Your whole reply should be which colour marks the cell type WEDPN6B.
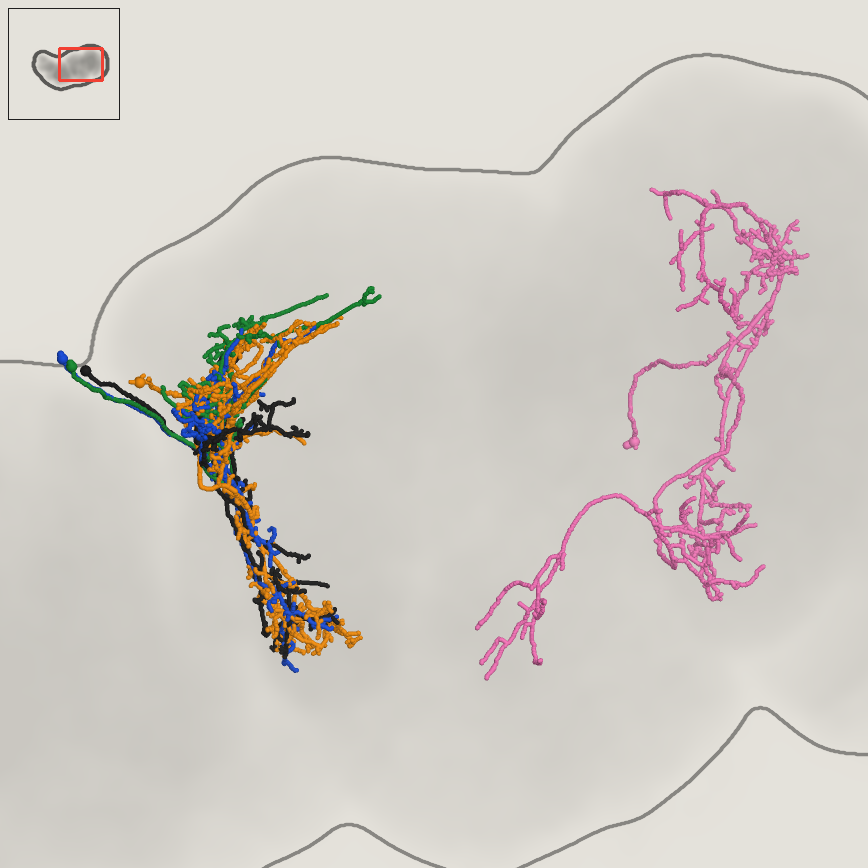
black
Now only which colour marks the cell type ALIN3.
pink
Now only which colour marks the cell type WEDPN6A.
blue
